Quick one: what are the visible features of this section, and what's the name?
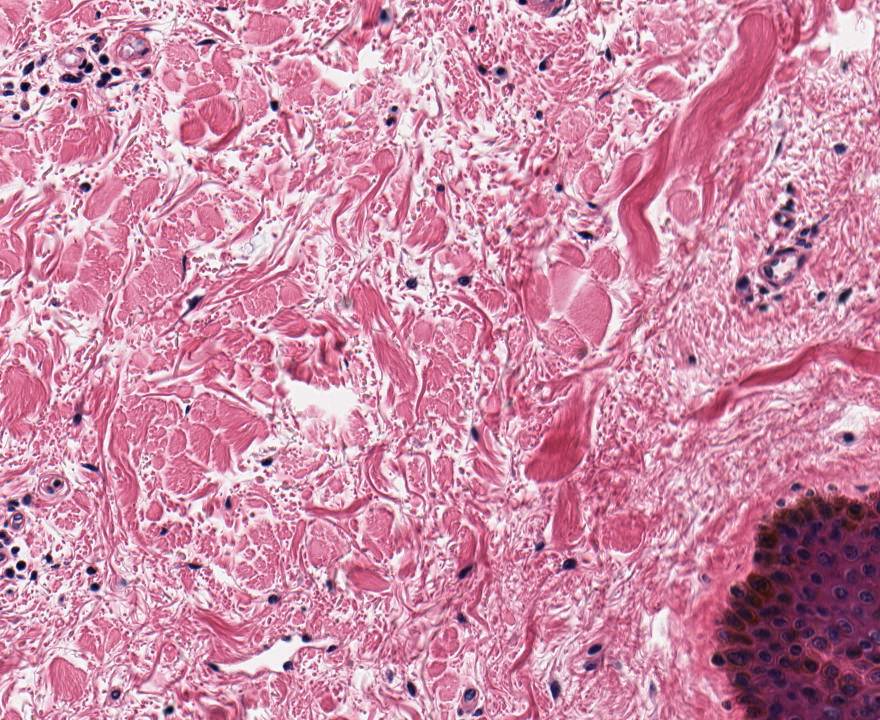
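First, brown pigment lies in the outermost cells at the edge of the epithelial nest. Second, small dark nuclei are sparse, scattered singly between the collagen bundles. Third, no fat cells are present in the field. Fourth, a small empty cleft lies near the centre among the collagen bundles. The section is skin of the suprapubic region.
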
